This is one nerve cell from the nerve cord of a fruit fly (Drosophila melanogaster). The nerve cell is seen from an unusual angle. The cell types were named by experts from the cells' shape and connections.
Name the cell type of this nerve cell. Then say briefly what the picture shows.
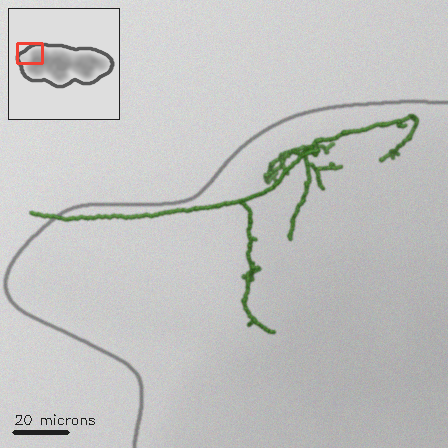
Its cell type is DNge019. It is a descending neuron. The drawing shows no cell body. From left to right in the picture it spans about 150 microns.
